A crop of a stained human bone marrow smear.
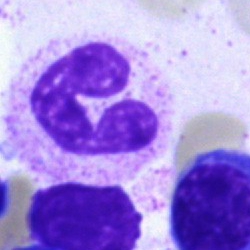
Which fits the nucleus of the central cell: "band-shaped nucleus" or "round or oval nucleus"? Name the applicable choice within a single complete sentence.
There is a curved, band-shaped nucleus without separate lobes in this cell.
